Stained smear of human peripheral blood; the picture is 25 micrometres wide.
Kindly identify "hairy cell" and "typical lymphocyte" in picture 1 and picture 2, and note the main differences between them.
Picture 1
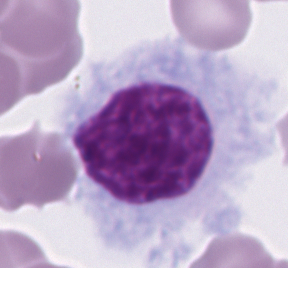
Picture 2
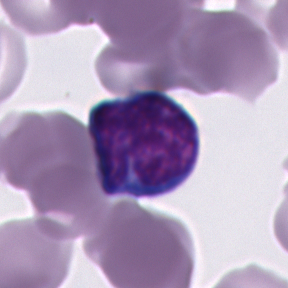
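A hairy cell appears in picture 1 and a typical lymphocyte in picture 2. The hairy cell has abundant cytoplasm forming a wide rim around the nucleus, whereas in the typical lymphocyte the nucleus fills almost the whole cell, leaving only a very thin rim, most visible along the lower edge.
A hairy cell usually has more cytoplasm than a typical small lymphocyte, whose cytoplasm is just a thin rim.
The hairy cell's cytoplasm is pale greyish blue, while the lymphocyte's rim is blue.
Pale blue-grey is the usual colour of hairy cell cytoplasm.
The outlines differ as well: irregular and frayed in the hairy cell, smooth and without surface projections in the lymphocyte. In the lymphocyte the chromatin is dark purple and coarsely clumped, and no nucleoli can be seen.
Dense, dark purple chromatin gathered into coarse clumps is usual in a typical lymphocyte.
The hairy cell's cytoplasm has no distinct reddish-purple granules, and several red cells lie close against its edge.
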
